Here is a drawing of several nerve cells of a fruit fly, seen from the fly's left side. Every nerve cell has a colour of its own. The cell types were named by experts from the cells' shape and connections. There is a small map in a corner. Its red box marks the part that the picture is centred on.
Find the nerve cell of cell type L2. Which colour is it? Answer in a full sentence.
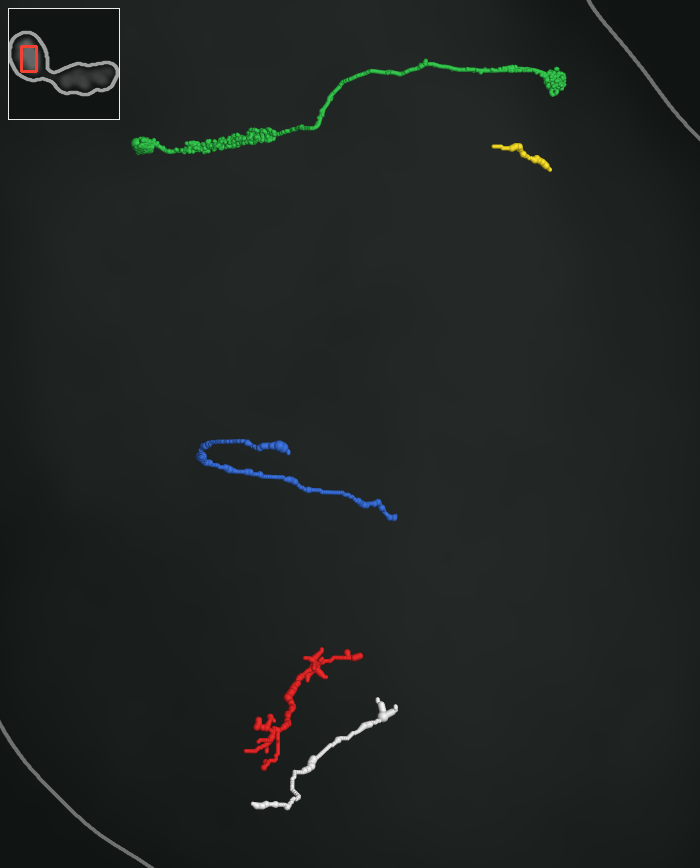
The colour is green.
